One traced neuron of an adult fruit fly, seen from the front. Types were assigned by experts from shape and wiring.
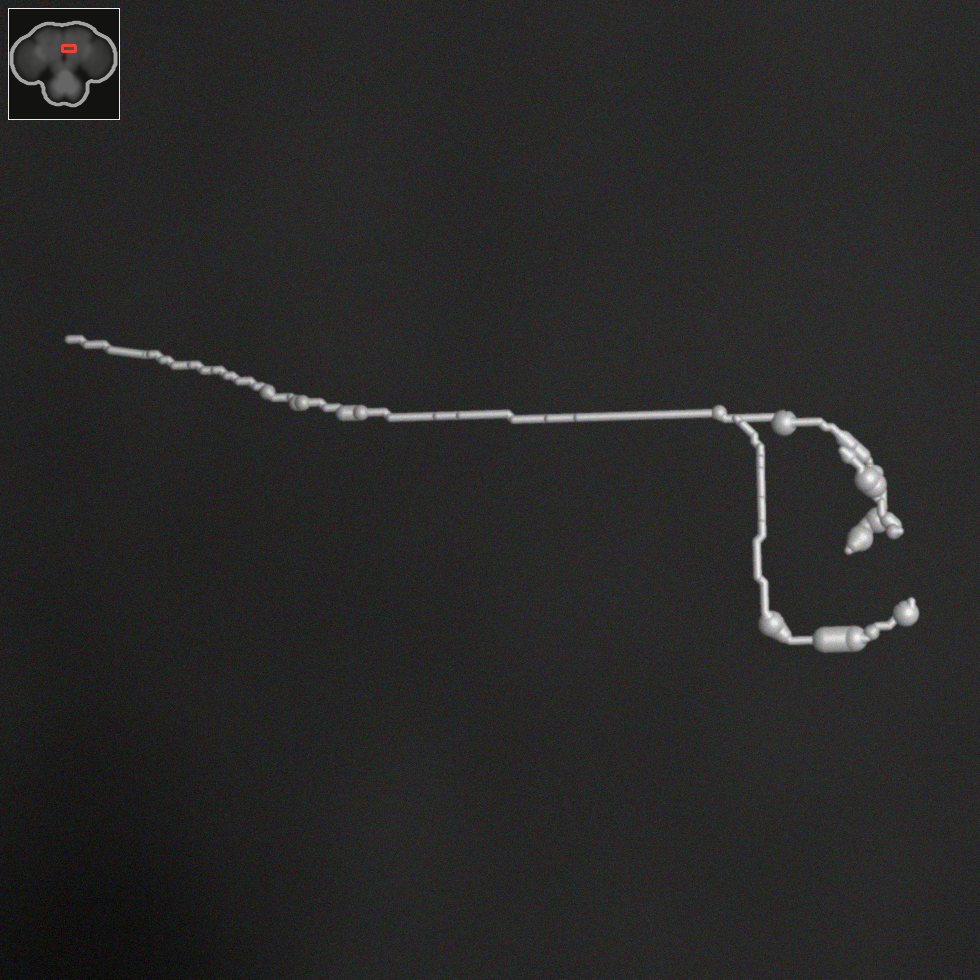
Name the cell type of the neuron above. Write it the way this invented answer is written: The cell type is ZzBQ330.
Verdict: The cell type is ORN_DL1.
